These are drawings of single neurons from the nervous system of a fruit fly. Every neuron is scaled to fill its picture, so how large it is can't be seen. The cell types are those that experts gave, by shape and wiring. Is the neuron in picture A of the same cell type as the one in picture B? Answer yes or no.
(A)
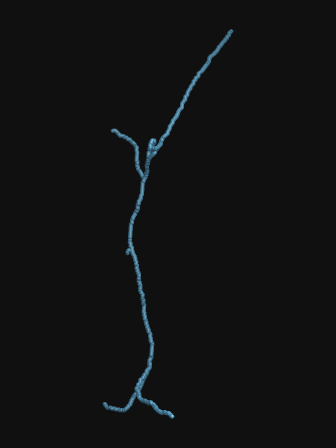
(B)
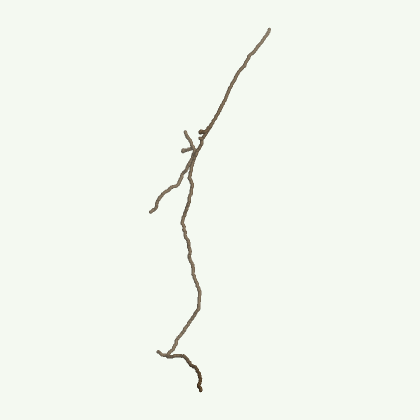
yes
